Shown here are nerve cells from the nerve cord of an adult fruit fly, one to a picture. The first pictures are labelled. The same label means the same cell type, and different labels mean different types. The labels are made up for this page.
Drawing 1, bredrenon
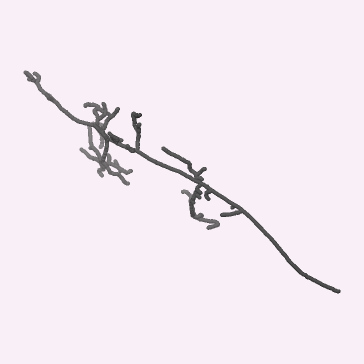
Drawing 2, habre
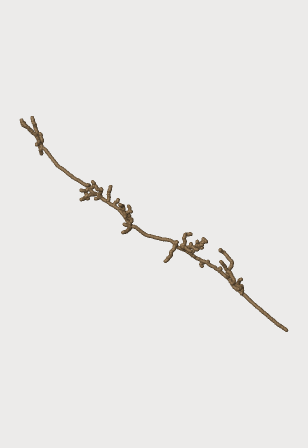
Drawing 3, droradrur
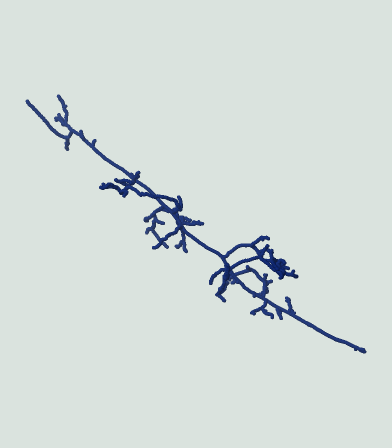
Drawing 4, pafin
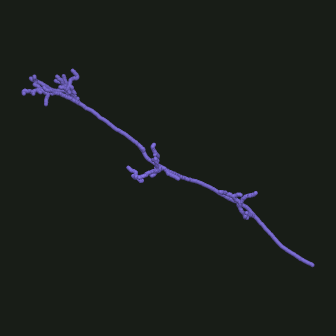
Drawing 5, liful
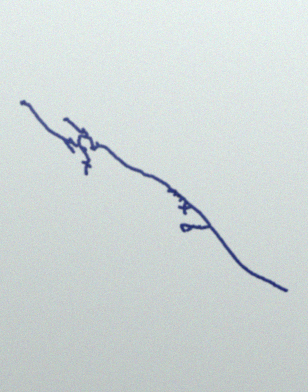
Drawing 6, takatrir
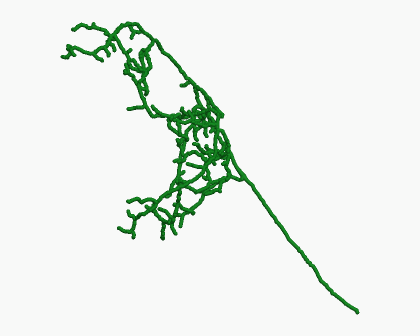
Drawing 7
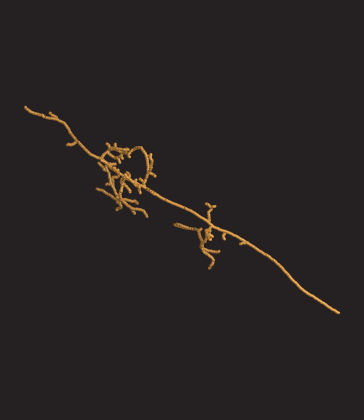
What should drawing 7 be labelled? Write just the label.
bredrenon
